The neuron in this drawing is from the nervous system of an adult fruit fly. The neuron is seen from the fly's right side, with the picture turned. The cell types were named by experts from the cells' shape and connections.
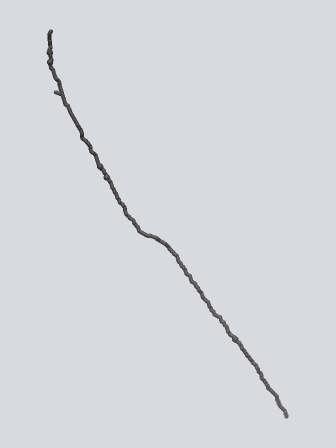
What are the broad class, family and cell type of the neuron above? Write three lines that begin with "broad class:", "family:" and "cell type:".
broad class: sensory neuron entering the brain
family: class mechanosensory
cell type: JO-ED2_c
